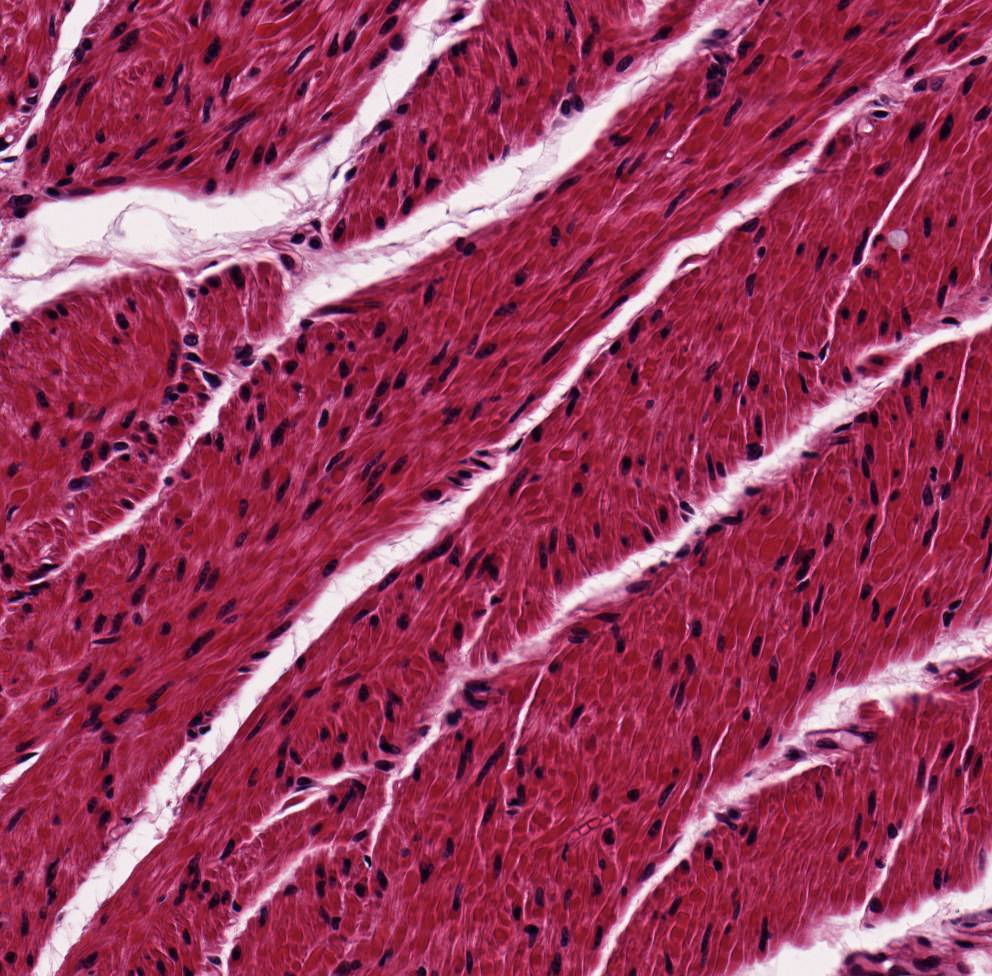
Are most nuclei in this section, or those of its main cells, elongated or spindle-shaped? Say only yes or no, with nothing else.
Yes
